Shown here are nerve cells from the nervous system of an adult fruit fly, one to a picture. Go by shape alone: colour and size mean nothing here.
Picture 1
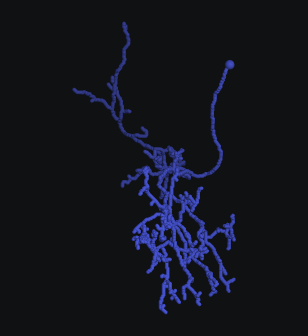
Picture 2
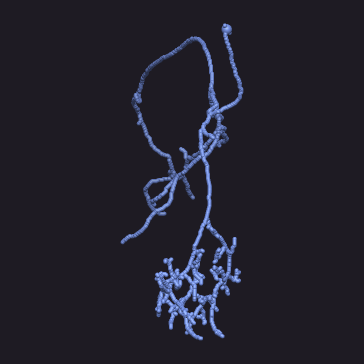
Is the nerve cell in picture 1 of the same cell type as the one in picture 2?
no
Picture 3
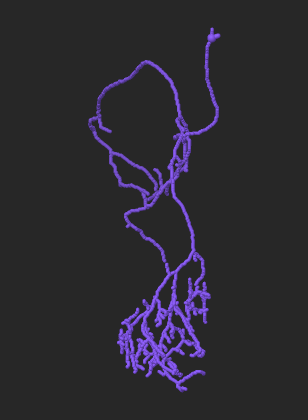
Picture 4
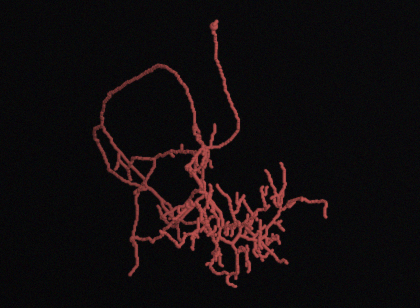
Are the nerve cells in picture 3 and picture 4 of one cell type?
yes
